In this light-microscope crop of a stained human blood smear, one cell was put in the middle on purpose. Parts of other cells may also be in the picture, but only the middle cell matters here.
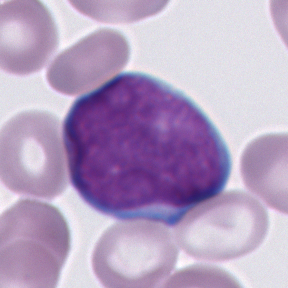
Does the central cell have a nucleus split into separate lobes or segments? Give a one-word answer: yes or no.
No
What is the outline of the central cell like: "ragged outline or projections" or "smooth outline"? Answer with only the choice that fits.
Smooth outline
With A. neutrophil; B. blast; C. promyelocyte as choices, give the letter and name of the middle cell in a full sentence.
Option B stands as correct, the central cell being a blast.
